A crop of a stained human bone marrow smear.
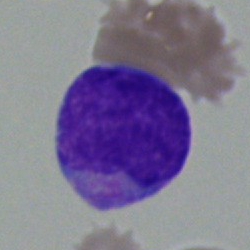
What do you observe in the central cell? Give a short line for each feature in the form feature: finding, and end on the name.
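Outline: round to slightly oval, smooth edge
Cytoplasm amount: scant, seen mainly as a crescent at the lower left
Cytoplasm colour: pale bluish-lilac
Surface: no projections
Name: blast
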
